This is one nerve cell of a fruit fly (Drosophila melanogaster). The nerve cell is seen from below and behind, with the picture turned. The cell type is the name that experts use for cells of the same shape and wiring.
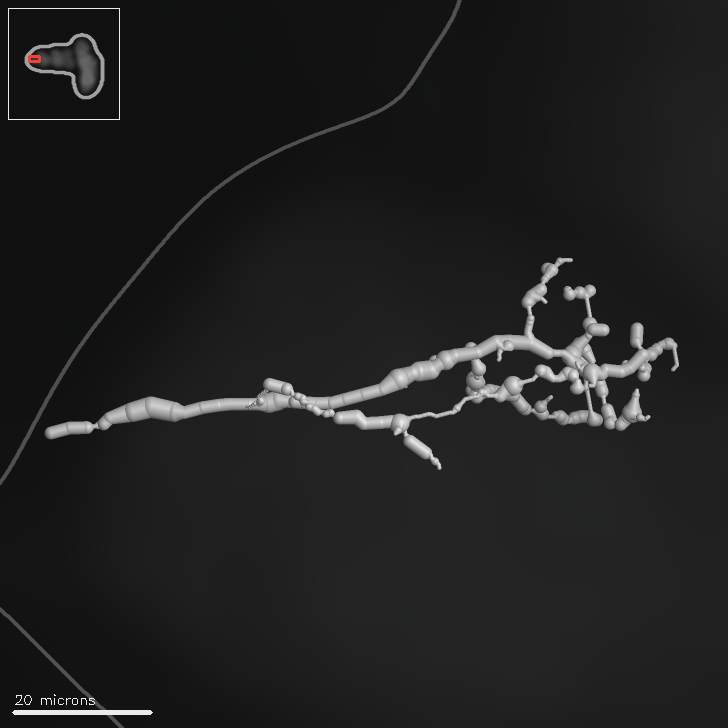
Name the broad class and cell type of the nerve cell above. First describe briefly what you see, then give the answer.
The drawing shows no cell body. By the scale bar it is about 90 microns wide in this view. Its broad class is sensory neuron entering the nerve cord. The cell type is SNxx23.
